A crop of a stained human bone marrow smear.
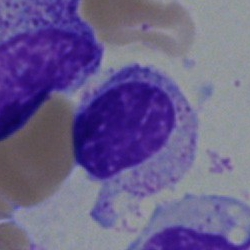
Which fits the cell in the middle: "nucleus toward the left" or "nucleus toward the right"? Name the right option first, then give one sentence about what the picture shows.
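Nucleus toward the left. The nucleus sits toward the left side of the cell, leaving most of the cytoplasm on the right.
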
